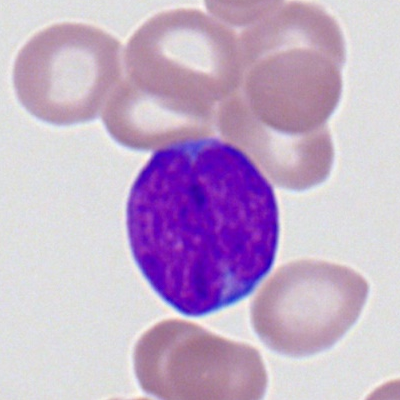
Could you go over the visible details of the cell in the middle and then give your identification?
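The cell presents a smooth outline, roundish to slightly oval. A small notch is present at the top edge of the nucleus. Cytoplasm is limited to a scant rim of pale blue surrounding the nucleus. No projections or hair-like extensions are seen on the cell surface. This is a myeloblast.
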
